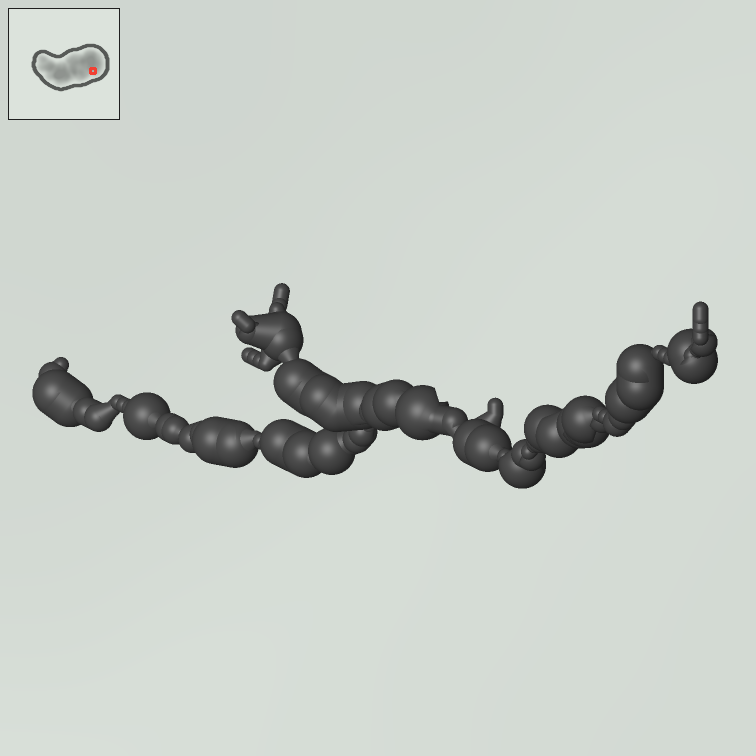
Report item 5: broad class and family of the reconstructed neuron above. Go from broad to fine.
sensory neuron entering the brain; class mechanosensory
